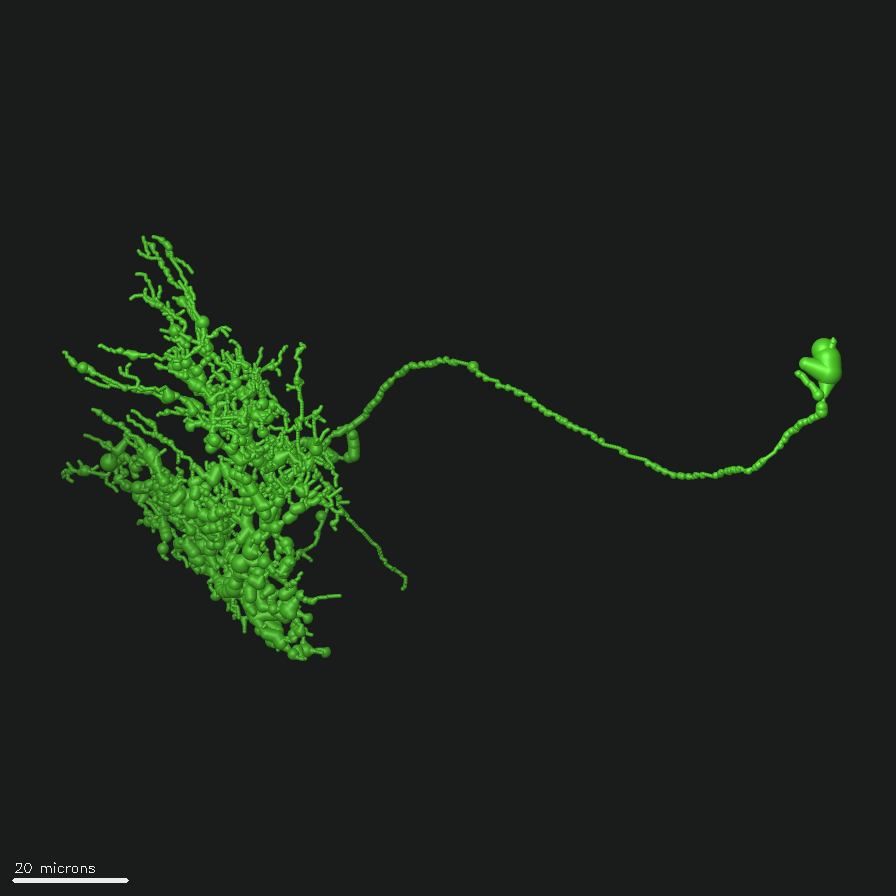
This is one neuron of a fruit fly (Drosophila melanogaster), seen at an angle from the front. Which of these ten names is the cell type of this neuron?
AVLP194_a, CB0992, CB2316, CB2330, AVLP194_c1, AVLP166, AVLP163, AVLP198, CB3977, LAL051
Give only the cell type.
LAL051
